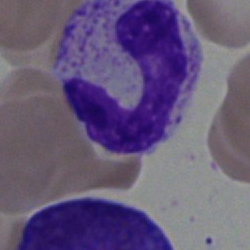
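Band neutrophil, the middle cell of this marrow smear. Its nucleus is a curved band bent into a C or horseshoe, and the hollow opens toward the upper left. The cytoplasm is pale lilac-grey, with fine purple granules scattered through it.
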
